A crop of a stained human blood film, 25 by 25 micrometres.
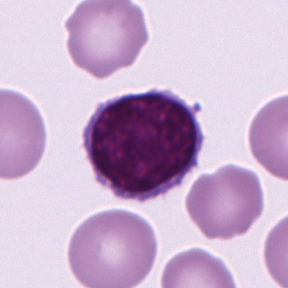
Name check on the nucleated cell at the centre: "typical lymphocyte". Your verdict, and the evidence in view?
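Yes, you can call this cell a typical lymphocyte. Look first at the very thin rim of cytoplasm around the nucleus; that speaks for typical lymphocyte.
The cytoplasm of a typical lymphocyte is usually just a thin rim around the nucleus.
In a cell about 10 micrometres across, the round nucleus measures about 9 micrometres.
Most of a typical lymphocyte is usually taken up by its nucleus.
No nucleoli can be seen in the nucleus.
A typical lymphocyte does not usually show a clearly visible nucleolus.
No granules are visible in the cytoplasm, which would not rule out myeloblast.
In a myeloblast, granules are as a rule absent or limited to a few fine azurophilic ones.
The cell is about 1.5 times as wide as a red cell that lies whole in the picture. Notice too the small bleb at the upper right edge, and the border, which is slightly ragged rather than smooth.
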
